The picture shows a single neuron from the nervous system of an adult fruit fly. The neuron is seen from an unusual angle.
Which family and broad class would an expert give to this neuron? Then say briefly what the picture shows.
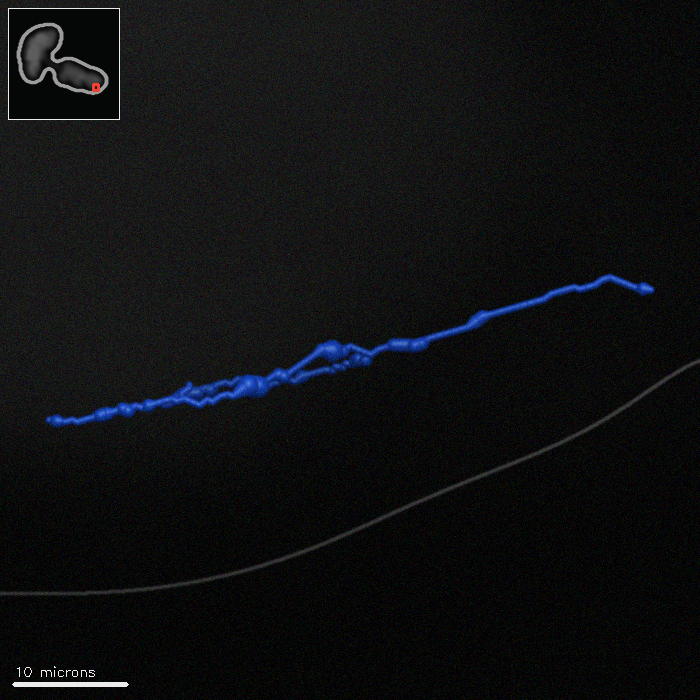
Its family is called class mechanosensory tactile. This is a sensory neuron entering the nerve cord. It is in the nerve cord and does not reach the brain. No cell body is drawn. It has a dozen or fewer branch ends.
